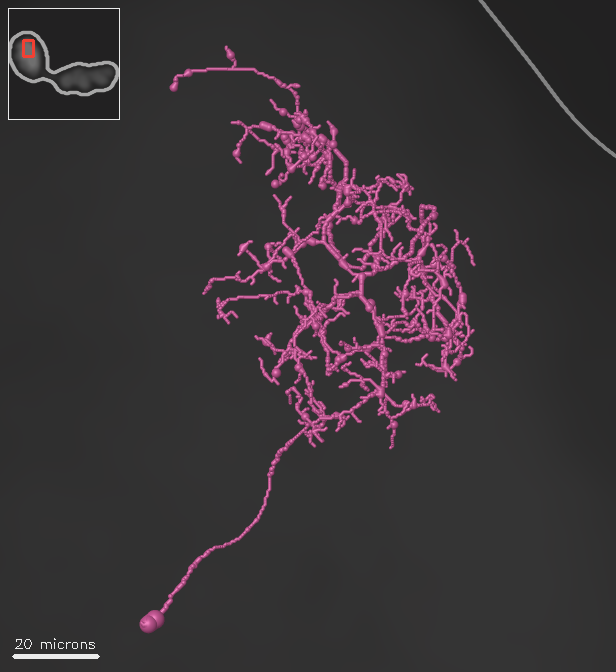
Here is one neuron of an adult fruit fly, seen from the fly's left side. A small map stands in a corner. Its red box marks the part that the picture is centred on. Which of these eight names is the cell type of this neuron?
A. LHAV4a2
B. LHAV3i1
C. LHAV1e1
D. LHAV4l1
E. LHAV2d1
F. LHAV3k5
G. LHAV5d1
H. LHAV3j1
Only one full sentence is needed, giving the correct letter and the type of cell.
The neuron belongs to the cell type LHAV3i1, given as option B.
